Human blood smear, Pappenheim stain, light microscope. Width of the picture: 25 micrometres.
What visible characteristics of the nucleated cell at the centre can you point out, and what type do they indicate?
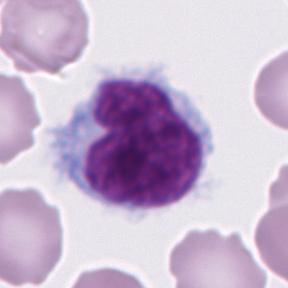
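The border of the cell is ragged, with fine hair-like projections along much of its edge; these are most extensive on the left side. The nucleus has a notch in its left side. No granules are visible in the cytoplasm. It is a hairy cell.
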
